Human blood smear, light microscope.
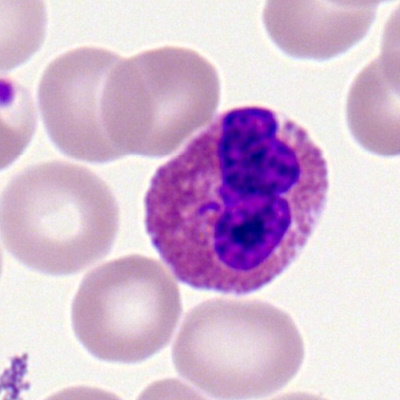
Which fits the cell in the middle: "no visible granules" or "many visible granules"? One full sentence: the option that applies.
This cell has a cytoplasm with many visible granules.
